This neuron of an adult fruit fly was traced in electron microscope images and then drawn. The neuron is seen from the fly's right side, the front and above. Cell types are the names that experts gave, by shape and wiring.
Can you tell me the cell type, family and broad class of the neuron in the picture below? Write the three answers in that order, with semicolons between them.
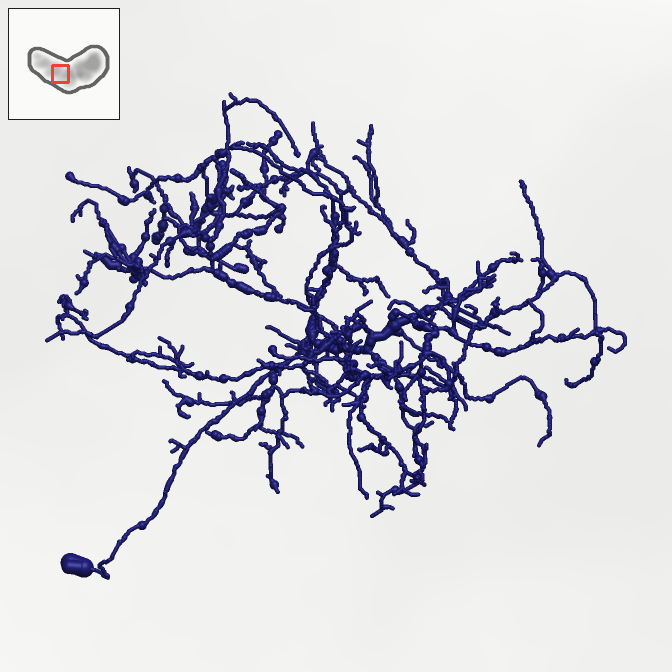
IN05B072_c; hemilineage 05B; nerve-cord intrinsic neuron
